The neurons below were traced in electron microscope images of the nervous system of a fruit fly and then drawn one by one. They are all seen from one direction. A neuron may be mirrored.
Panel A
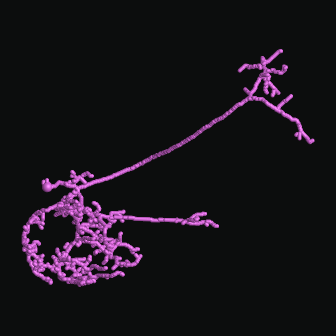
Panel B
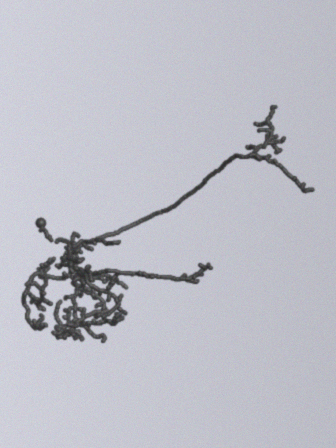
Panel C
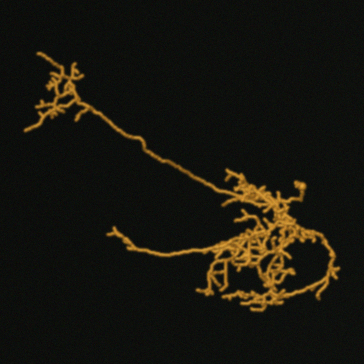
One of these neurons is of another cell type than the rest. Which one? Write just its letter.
C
